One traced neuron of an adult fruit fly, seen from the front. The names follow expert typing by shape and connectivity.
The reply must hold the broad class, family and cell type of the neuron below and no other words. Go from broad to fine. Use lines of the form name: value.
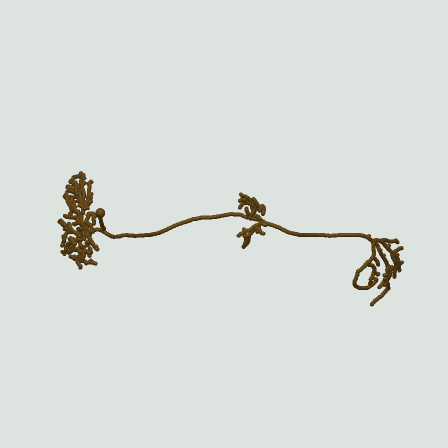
broad class: optic-lobe intrinsic neuron
family: hemilineage VPNl&d1_lateral
cell type: MeVPMe5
